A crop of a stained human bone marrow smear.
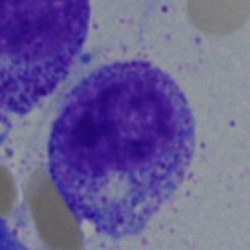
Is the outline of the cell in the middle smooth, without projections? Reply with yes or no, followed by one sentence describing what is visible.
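Yes. No projections or blebs extend from the cell surface.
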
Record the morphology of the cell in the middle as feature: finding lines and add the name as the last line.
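Chromatin: dark purple, somewhat clumped rather than finely even
Cytoplasm: bluish, widest below the nucleus
Granules: many, purple, scattered right through the cytoplasm
Pale zone: just under the nucleus, paler and less granular
Name: myelocyte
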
